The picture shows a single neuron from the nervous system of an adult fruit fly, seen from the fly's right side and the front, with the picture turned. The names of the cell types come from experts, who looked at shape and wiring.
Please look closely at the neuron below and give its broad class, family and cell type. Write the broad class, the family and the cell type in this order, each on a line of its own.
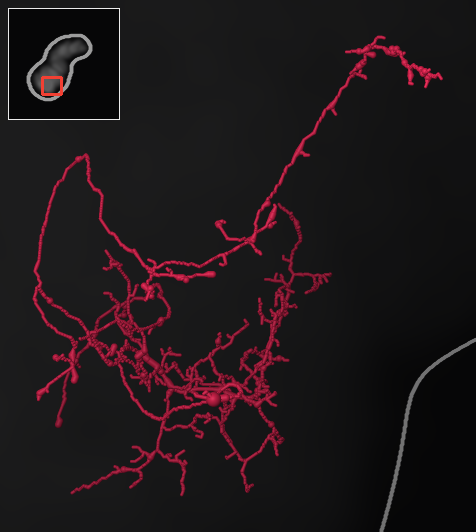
central-brain intrinsic neuron
hemilineage SMPad3
SMP131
